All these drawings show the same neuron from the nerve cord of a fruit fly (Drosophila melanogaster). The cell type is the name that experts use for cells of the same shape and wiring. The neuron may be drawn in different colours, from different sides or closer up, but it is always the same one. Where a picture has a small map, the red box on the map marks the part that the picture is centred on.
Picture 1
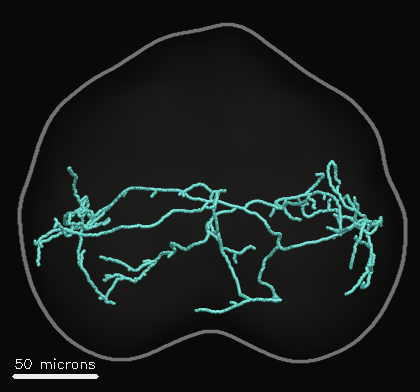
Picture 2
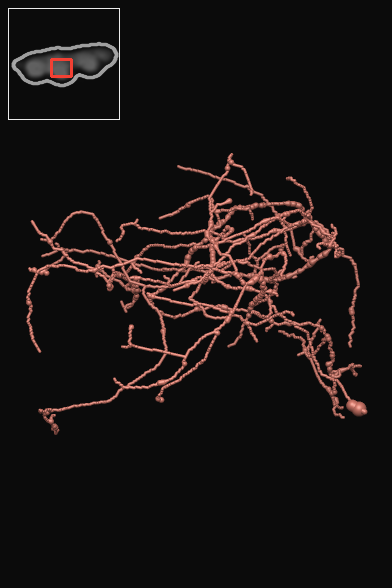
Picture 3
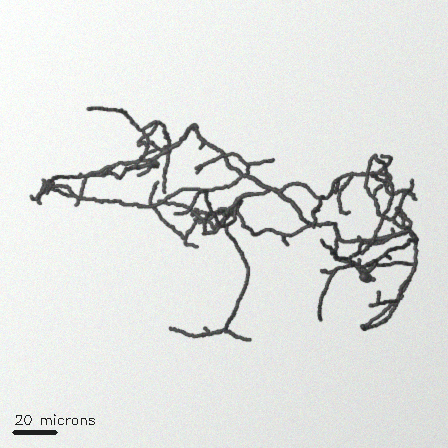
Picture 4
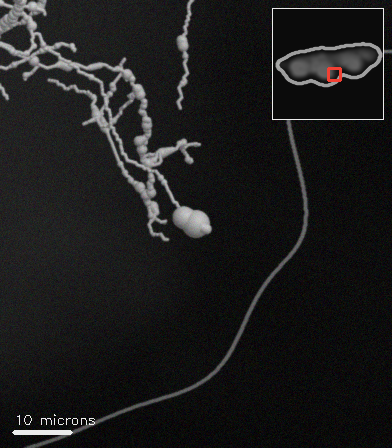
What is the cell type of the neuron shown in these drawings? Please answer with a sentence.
The cell type is IN04B018.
